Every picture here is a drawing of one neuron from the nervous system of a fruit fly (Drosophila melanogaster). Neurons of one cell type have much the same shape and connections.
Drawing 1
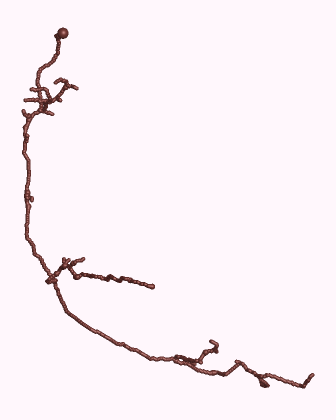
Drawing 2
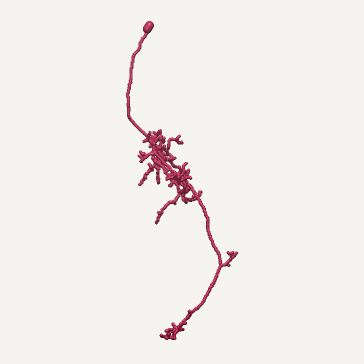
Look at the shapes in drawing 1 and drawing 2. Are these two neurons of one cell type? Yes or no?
no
